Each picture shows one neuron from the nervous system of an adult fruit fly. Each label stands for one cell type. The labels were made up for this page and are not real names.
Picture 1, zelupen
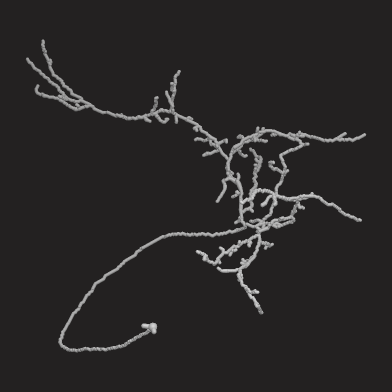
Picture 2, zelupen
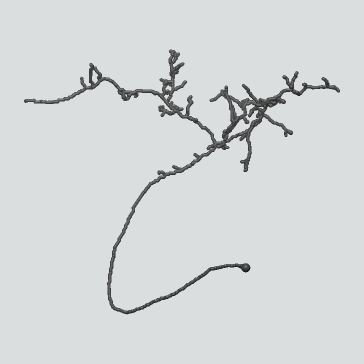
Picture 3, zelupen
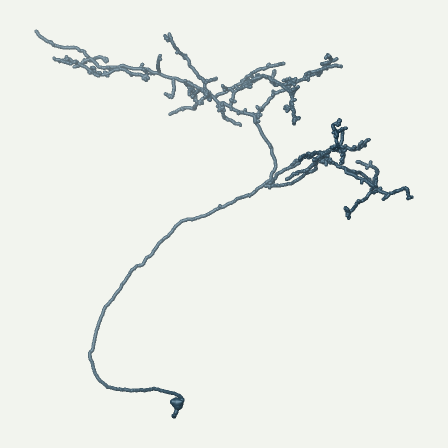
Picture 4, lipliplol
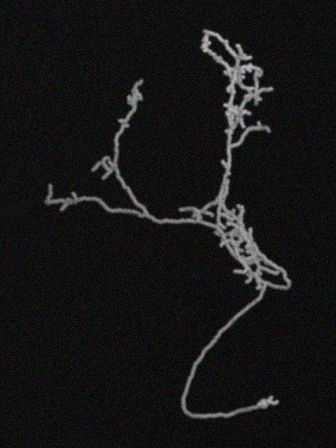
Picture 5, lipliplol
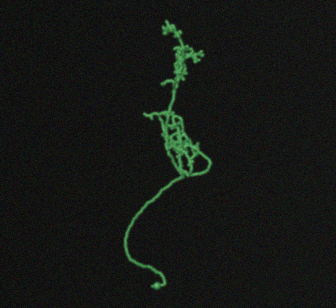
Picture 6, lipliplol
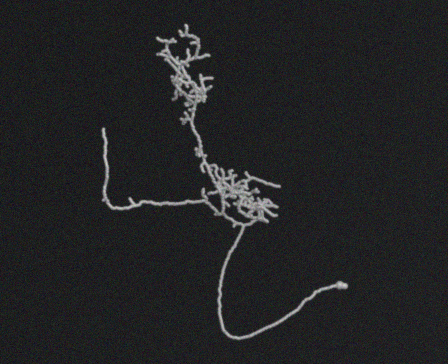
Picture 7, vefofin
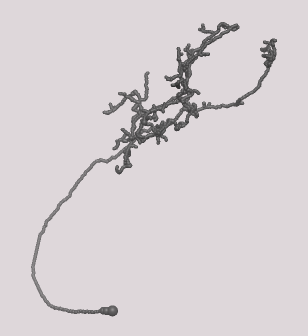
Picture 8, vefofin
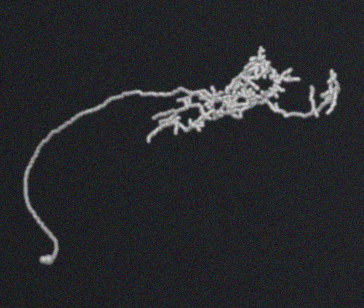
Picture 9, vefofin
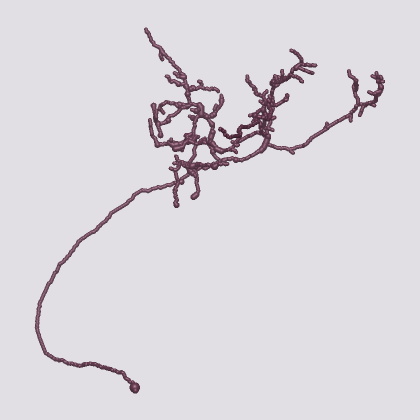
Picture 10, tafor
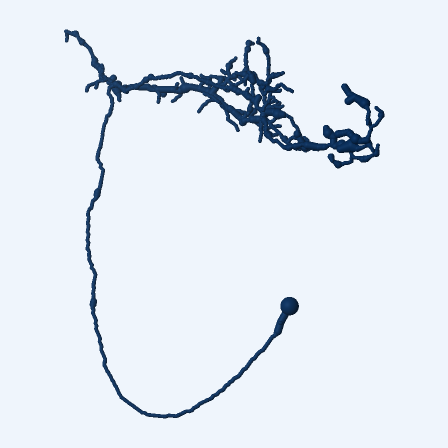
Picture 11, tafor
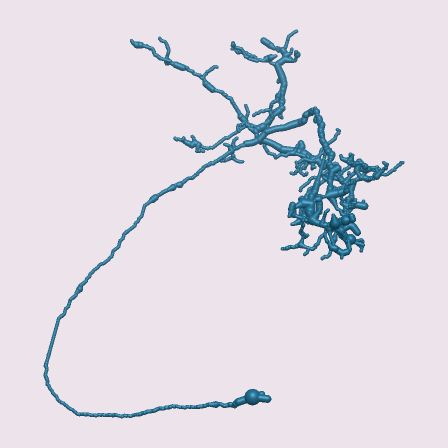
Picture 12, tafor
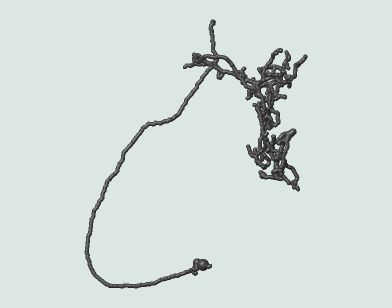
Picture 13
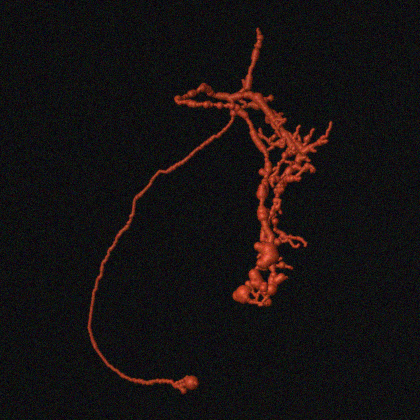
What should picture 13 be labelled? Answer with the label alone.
tafor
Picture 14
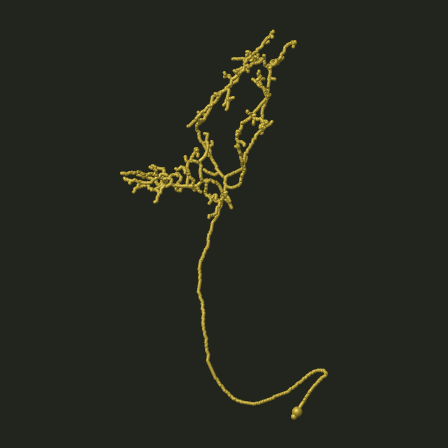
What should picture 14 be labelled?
vefofin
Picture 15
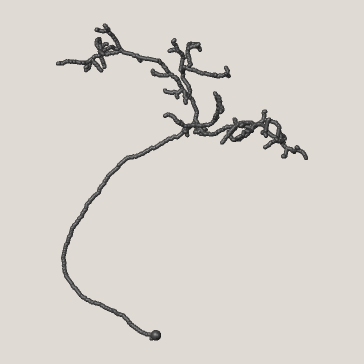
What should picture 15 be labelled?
zelupen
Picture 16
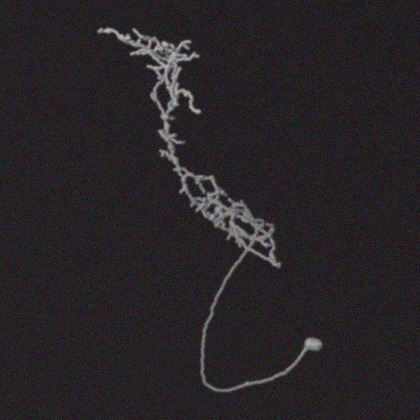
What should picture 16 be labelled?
lipliplol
